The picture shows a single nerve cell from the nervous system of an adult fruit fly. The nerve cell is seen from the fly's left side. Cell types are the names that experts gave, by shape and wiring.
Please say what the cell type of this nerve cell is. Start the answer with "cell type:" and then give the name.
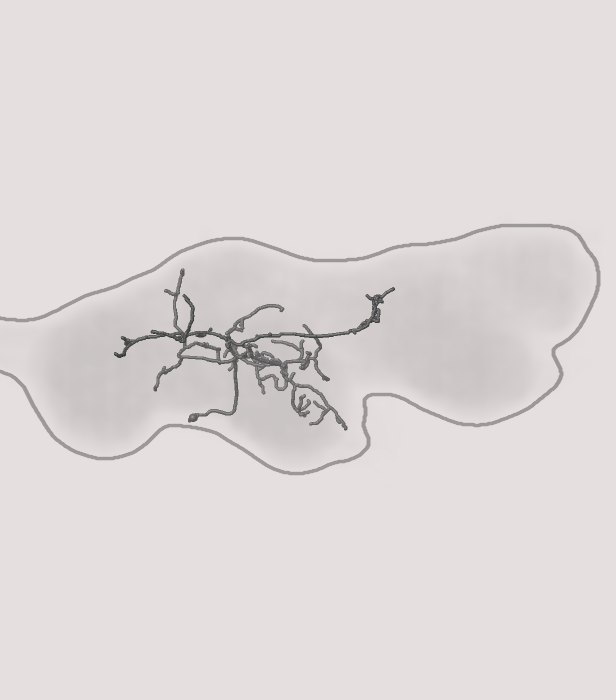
cell type: IN07B073_e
